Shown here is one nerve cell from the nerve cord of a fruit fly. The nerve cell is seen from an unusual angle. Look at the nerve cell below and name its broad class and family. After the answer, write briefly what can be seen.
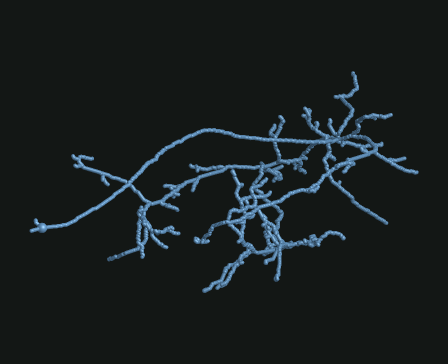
Its broad class is nerve-cord intrinsic neuron. Its family is hemilineage 12B. Dozens of branch ends can be seen. In this view it is wider than it is tall.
